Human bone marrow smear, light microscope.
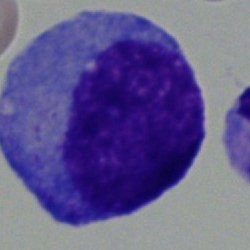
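Promyelocyte at the centre of the smear: the outline is roughly round, its edge smooth. The nucleus sits off-centre, over toward the right side. Looking closer, the chromatin stains dense and dark purple. And in the cytoplasm, I can't make out any distinct coarse granules.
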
